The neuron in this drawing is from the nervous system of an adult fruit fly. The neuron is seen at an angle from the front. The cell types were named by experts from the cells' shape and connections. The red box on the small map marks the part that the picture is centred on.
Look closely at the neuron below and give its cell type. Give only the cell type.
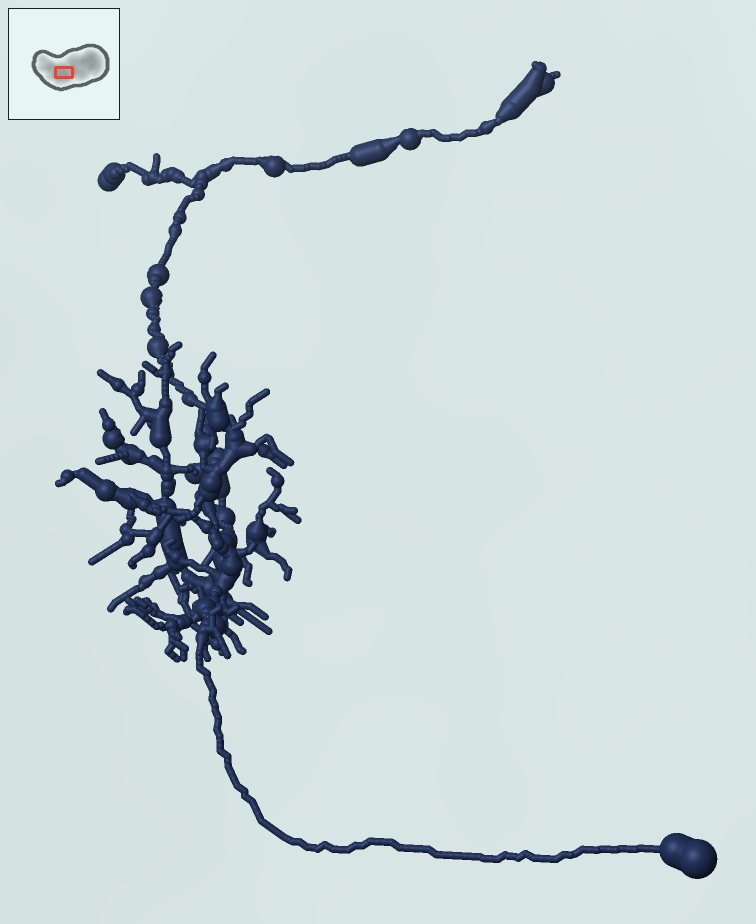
TmY3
